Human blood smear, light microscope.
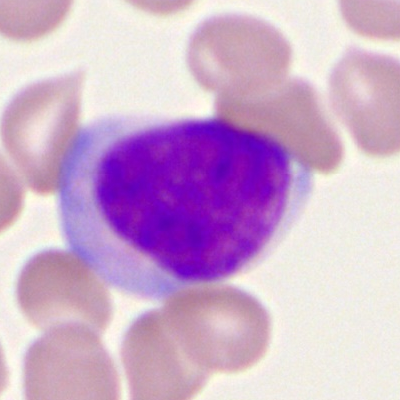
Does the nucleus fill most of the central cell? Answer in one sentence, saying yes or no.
Yes, it is a narrow rim of cytoplasm that surrounds the nucleus.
